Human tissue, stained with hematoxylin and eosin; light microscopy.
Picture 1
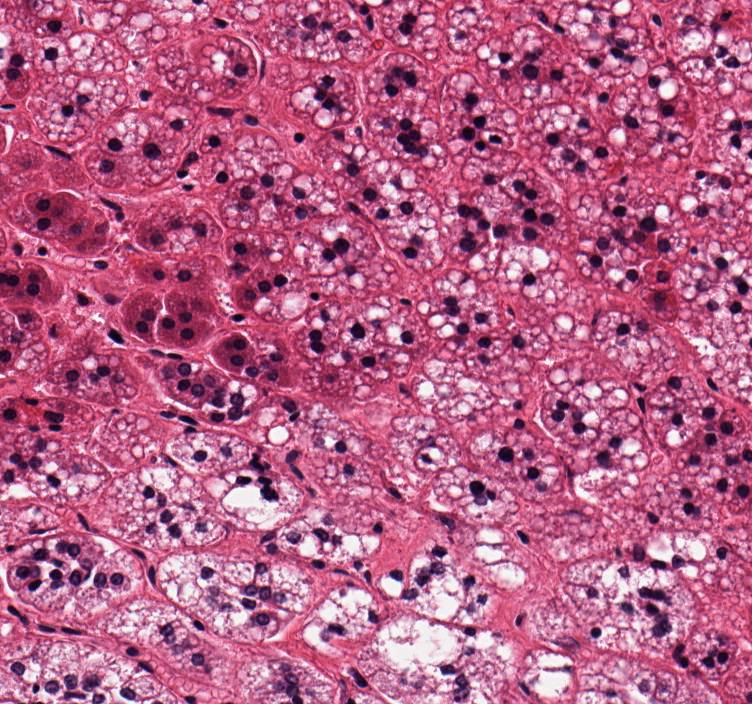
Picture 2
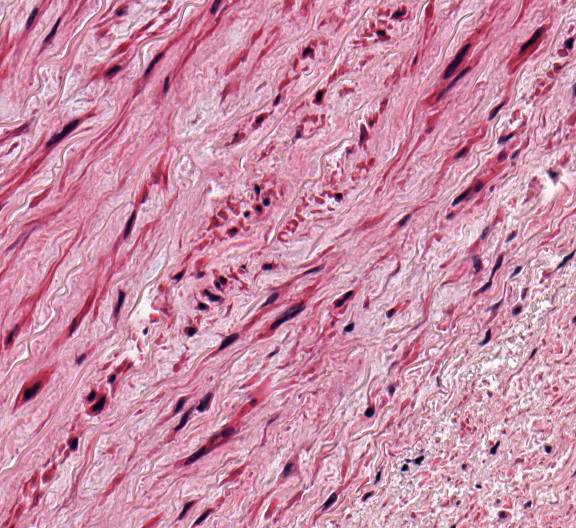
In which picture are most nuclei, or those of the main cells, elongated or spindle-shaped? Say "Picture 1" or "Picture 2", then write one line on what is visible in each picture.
Picture 2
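In picture 1: The nuclei are small, round and darkly stained, with little variation in size.
In picture 2: The nuclei are dark, elongated and spindle-shaped, lying parallel to the fibres.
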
